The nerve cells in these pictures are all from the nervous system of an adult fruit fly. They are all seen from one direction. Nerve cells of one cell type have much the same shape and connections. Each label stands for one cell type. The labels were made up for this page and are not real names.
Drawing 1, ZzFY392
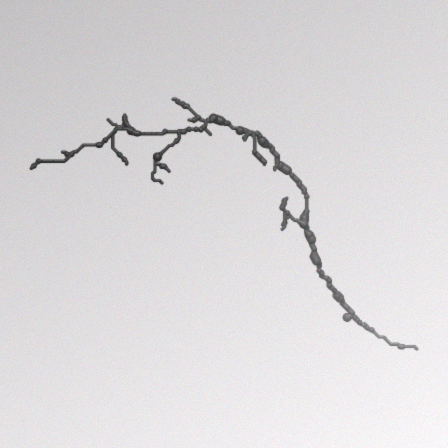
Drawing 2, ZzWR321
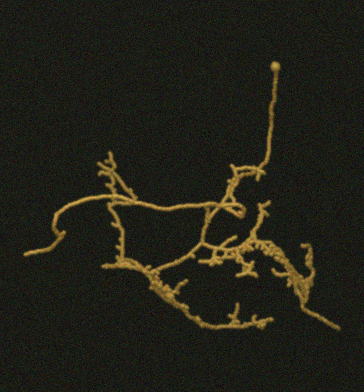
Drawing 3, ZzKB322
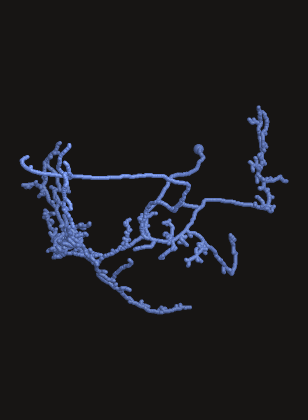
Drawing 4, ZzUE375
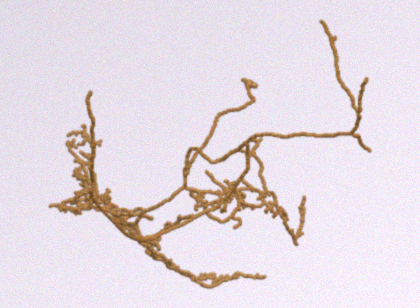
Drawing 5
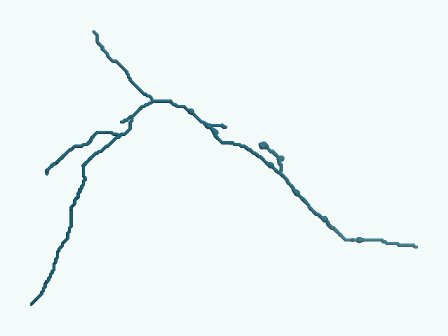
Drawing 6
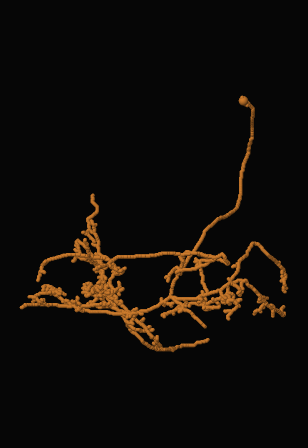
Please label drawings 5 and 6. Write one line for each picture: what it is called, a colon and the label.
5: ZzFY392
6: ZzKB322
